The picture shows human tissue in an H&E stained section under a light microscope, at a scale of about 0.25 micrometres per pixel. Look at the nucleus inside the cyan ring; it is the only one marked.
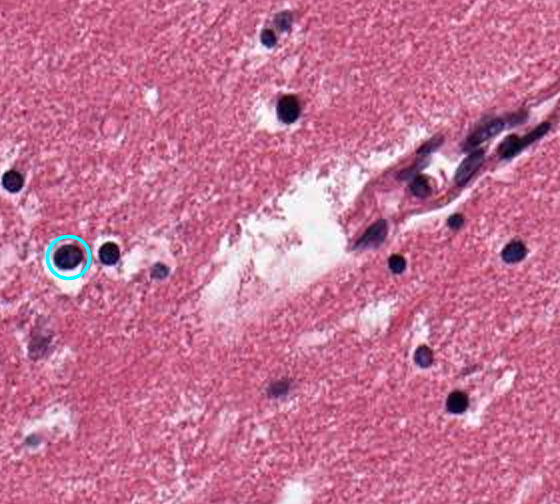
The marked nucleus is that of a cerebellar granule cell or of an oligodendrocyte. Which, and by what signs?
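The marked cell is an oligodendrocyte. The nucleus is round, with a smooth, sharply defined edge. No pink cytoplasm is visible around the nucleus; instead it sits in a clear, unstained halo that extends further below the nucleus than above it. The cell lies in pink, finely granular tissue, with another round dark nucleus in its own clear halo just to its right.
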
